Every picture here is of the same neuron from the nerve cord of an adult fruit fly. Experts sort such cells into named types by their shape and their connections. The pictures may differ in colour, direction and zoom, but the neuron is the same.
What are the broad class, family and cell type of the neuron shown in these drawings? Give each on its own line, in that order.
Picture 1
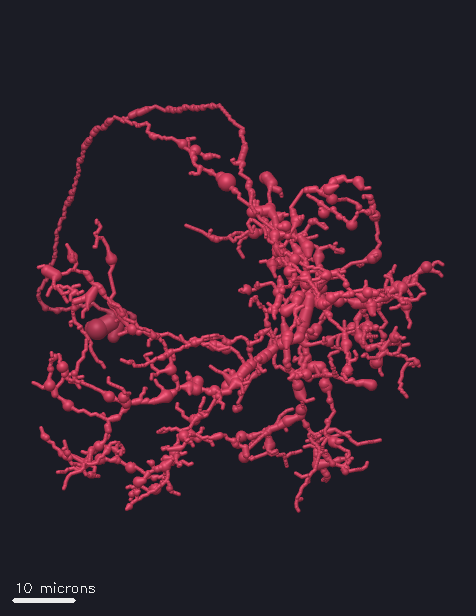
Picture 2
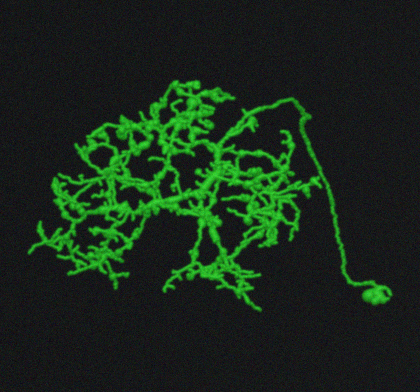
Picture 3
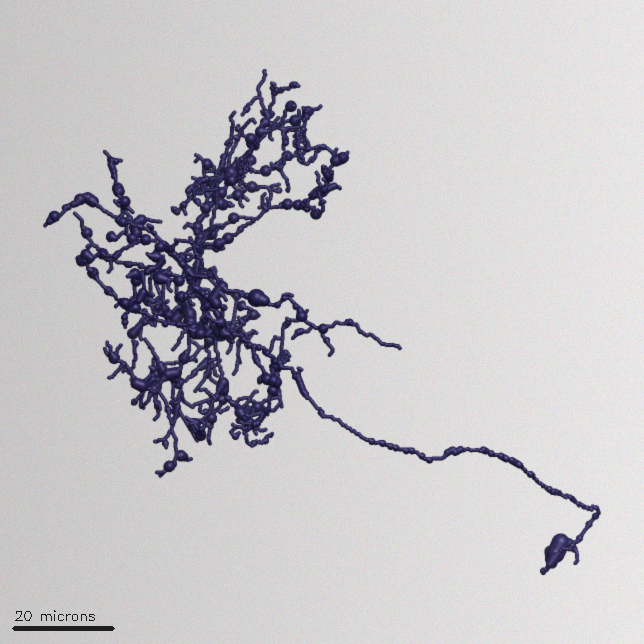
nerve-cord intrinsic neuron
hemilineage 12B
IN12B034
